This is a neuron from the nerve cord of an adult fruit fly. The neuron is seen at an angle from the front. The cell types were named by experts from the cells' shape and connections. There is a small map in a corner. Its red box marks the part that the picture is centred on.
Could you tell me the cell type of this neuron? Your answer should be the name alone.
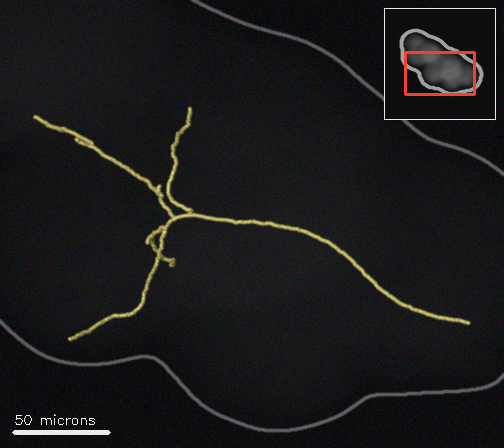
SApp14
